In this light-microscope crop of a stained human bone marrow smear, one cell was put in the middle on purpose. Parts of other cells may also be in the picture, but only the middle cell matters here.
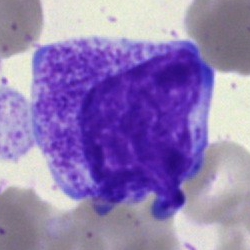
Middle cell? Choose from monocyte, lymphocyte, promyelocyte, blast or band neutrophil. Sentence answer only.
On this slide crop, the central cell is a promyelocyte.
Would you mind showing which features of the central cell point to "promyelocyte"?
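Nucleus toward the right side of the cell; cytoplasm mostly on the left. Numerous purple granules crowd the cytoplasm on the left. Blue tint in the cytoplasm, clearest at the cell margins.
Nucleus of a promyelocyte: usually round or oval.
Against that: nuclear outline here irregular, with a small knob-like bulge at its lower edge.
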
